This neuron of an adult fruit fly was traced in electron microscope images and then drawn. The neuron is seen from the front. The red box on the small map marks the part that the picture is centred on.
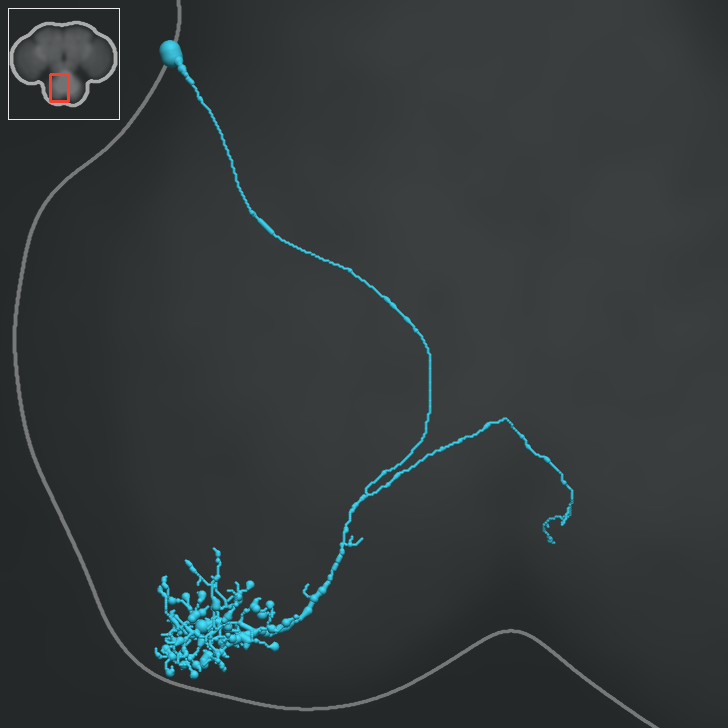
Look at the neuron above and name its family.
hemilineage 23B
